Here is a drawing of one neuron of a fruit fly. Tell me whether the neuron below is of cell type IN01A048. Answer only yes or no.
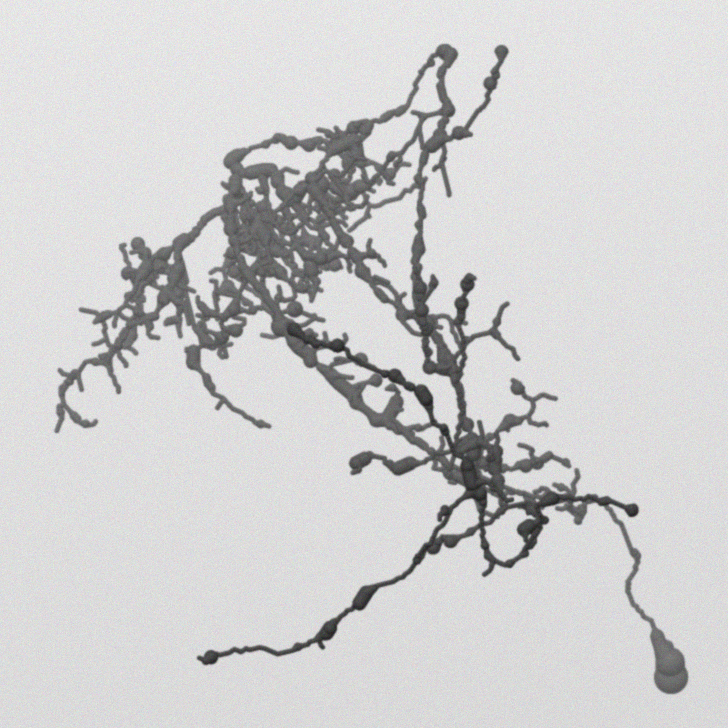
yes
